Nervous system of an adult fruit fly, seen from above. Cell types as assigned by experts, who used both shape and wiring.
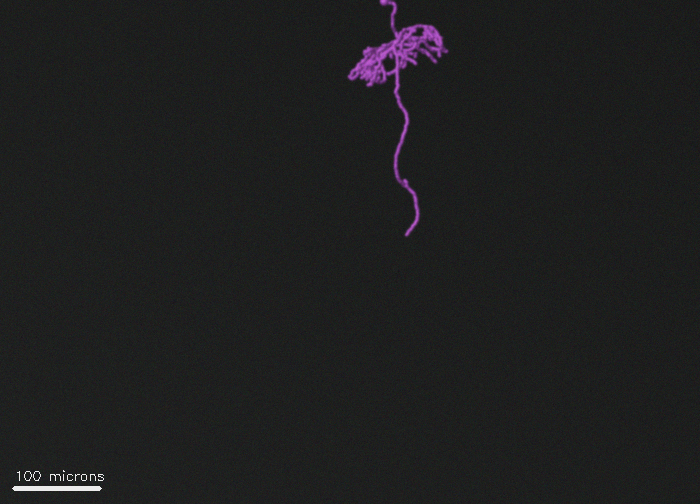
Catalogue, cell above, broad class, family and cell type: nerve-cord intrinsic neuron; hemilineage 16B; IN16B064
